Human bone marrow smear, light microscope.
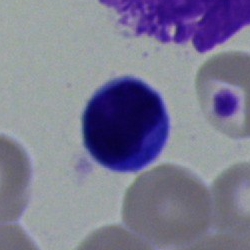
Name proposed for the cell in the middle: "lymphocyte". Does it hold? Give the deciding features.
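Yes, lymphocyte is the right name here, and erythroblast is not. The nucleus takes up nearly the whole cell, and no nucleoli can be seen in it.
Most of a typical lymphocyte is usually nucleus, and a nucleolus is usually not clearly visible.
The cytoplasm shows only as a thin crescent of paler blue at the lower right edge.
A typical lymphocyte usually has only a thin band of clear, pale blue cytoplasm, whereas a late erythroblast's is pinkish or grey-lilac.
That thin blue crescent therefore speaks for lymphocyte and against erythroblast.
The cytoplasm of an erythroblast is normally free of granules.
No granules are visible here, so on that point the two names are not told apart. The outline is round and smooth, and the dense chromatin stains a deep blue-purple.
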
